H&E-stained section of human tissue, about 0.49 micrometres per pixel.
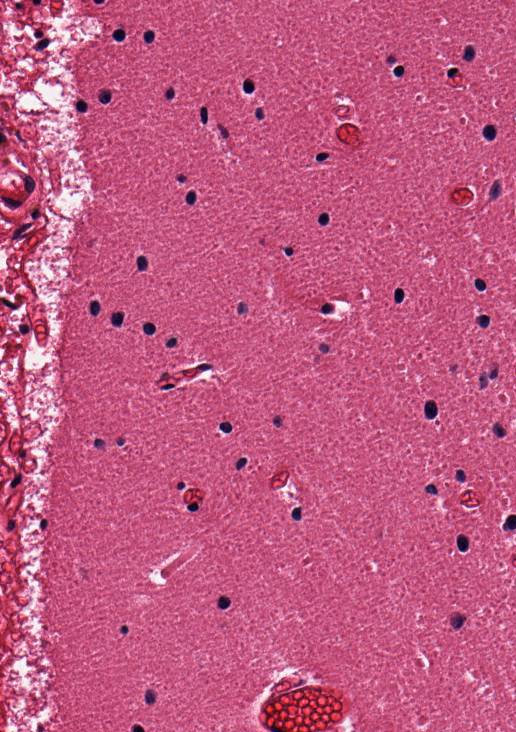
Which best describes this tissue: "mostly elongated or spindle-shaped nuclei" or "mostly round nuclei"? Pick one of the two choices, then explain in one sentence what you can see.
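Mostly round nuclei. Small round dark-blue nuclei with little visible cytoplasm are scattered sparsely and fairly evenly through the pink tissue.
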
